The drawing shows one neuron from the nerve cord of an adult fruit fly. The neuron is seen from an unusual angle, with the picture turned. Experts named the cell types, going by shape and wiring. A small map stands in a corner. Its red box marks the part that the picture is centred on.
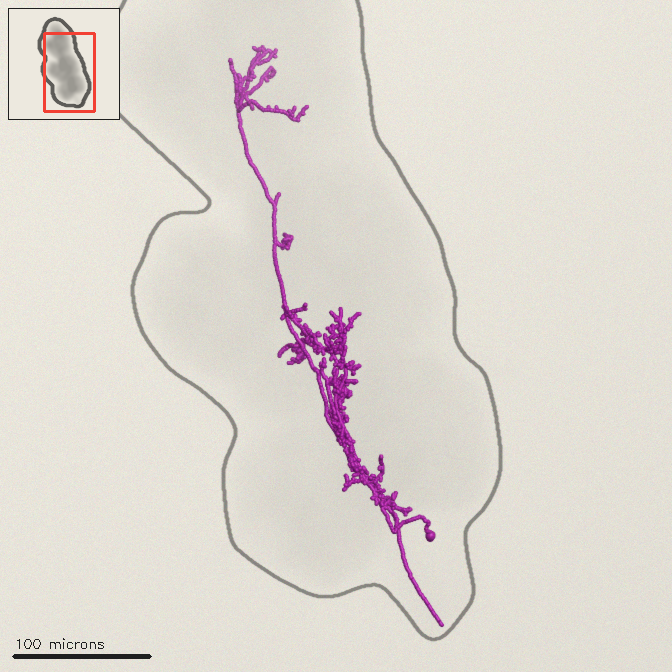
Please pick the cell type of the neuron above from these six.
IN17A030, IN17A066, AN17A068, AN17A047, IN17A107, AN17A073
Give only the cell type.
AN17A047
